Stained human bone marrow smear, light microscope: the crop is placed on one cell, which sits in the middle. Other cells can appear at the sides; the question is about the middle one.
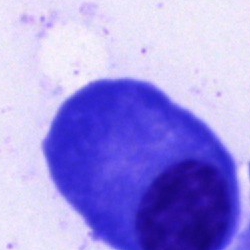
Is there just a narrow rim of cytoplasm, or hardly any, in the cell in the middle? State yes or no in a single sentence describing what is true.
No, the cell holds plenty of cytoplasm around the nucleus.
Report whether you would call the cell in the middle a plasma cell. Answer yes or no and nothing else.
yes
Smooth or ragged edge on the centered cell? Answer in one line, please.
The membrane contour is even and smooth, with nothing projecting from it.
